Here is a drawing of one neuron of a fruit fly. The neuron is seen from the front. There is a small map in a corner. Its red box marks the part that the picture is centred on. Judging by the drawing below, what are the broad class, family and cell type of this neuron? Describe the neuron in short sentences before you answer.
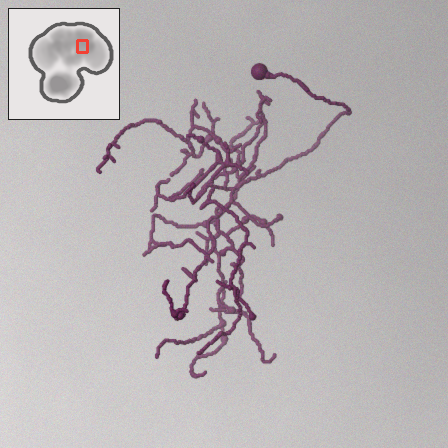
Its cell body lies at the top of the picture. The picture shows dozens of branch ends. This is a central-brain intrinsic neuron. The family is hemilineage ALl1_dorsal. It is of cell type CB2845.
